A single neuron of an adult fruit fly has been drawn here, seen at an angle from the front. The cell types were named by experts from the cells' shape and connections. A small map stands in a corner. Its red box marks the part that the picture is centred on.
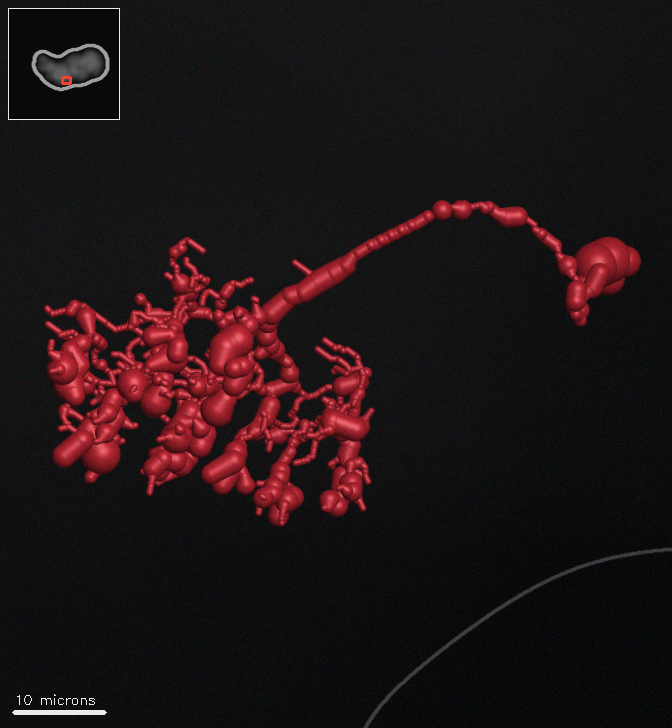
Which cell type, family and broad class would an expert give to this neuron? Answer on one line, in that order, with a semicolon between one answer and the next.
Dm4; Dm; optic-lobe intrinsic neuron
